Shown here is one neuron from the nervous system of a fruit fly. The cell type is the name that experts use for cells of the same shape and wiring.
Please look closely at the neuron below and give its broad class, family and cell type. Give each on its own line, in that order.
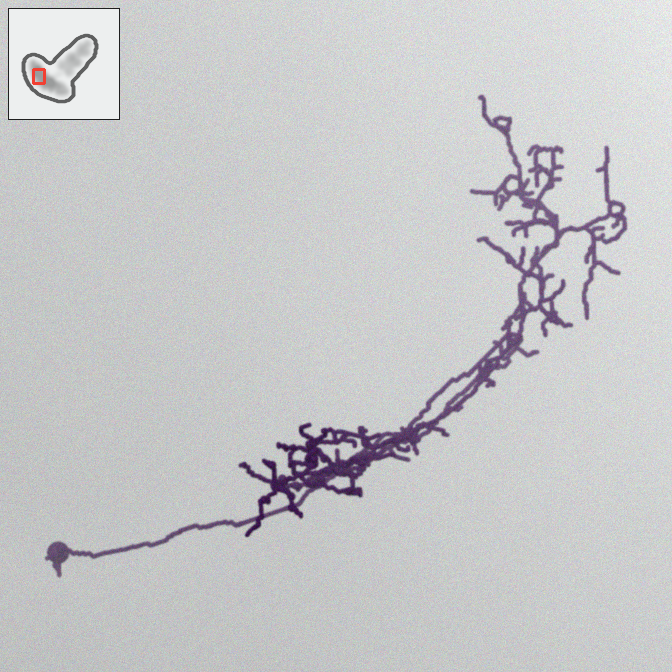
central-brain intrinsic neuron
hemilineage LALa1_posterior
CB2523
